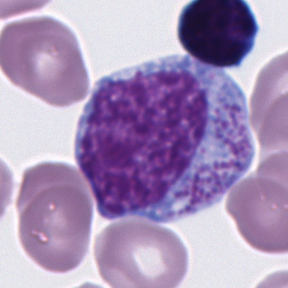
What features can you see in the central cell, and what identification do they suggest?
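Look at how the nucleus sits off-centre, toward the left side of the cell. Its chromatin is patchy, darker purple clumps mixed with lighter spots. The cytoplasm is a pale greyish-blue, and on the right side it holds many small purple granules. This is a promyelocyte.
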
